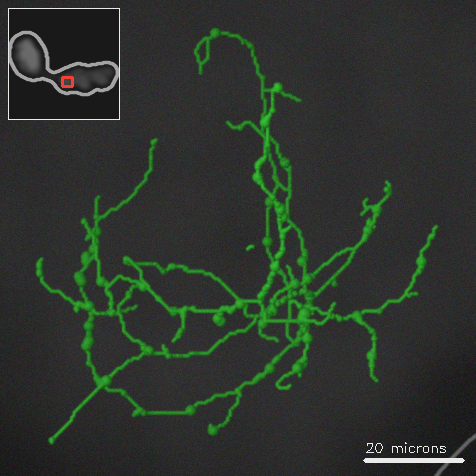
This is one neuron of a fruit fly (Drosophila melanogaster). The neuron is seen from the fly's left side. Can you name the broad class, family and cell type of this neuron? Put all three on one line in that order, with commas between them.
nerve-cord intrinsic neuron, hemilineage 20A.22A, IN20A.22A071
